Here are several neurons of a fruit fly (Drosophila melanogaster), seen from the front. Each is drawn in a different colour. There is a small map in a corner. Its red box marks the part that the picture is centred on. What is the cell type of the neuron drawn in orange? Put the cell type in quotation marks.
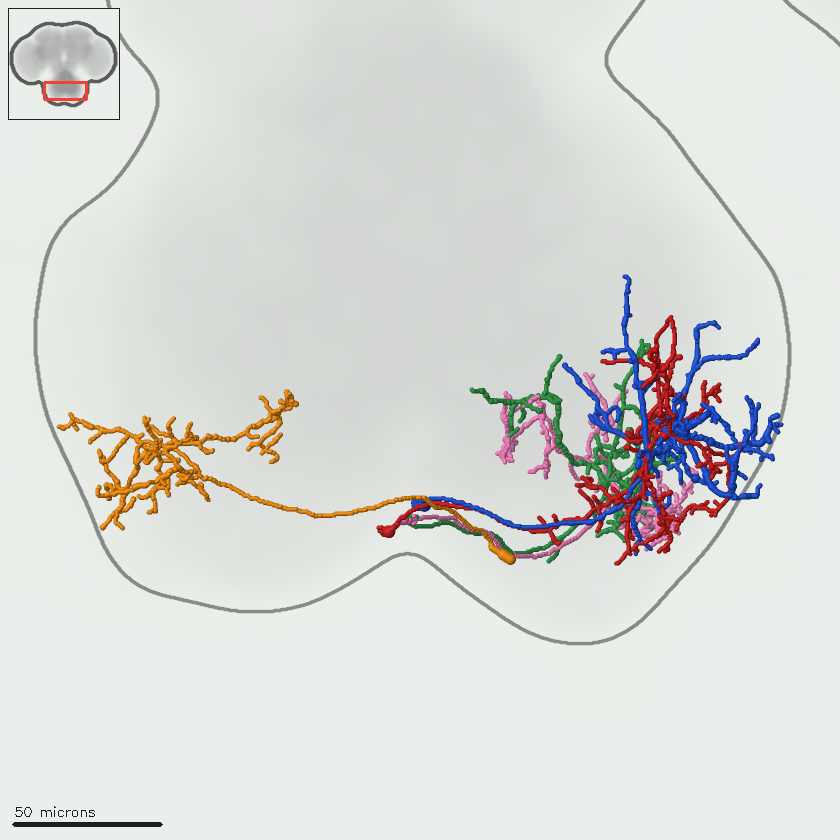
"IN13B079"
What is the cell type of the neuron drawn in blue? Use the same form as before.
"IN13B033"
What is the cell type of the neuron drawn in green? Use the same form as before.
"IN13B063"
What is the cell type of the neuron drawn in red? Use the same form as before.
"IN13B078"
